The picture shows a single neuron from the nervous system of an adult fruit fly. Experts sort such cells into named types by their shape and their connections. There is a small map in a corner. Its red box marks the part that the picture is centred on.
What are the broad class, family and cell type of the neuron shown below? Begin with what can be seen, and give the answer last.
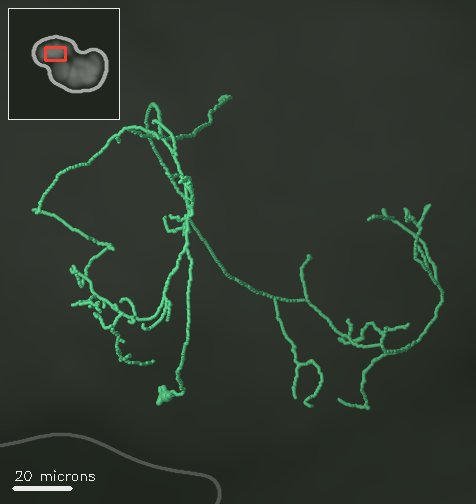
By the scale bar it is about 150 microns wide in this view. Dozens of branch ends can be seen. It is a nerve-cord intrinsic neuron. The family is hemilineage 17A. Its cell type is IN17A110.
